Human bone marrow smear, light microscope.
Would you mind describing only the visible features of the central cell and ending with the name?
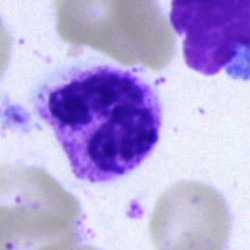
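Outline: roughly round, with a slightly irregular edge. Chromatin: dark purple and coarsely clumped. Cytoplasm: lilac-pink, showing mostly along the left and lower edge, and holding many fine purple granules. Name: segmented neutrophil.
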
